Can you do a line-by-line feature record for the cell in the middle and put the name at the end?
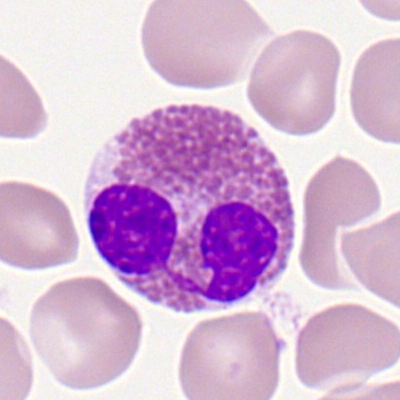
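Lobes of nucleus: two
Lobe placement: side by side in the lower half of the cell
Granules: coarse and round, packing the cytoplasm
Granule colour: reddish-pink
Cell type: eosinophil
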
